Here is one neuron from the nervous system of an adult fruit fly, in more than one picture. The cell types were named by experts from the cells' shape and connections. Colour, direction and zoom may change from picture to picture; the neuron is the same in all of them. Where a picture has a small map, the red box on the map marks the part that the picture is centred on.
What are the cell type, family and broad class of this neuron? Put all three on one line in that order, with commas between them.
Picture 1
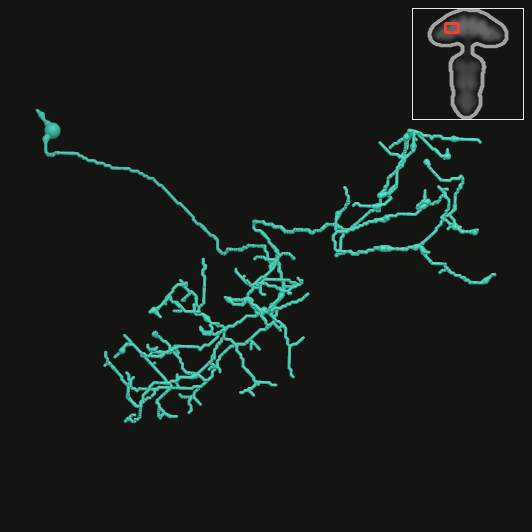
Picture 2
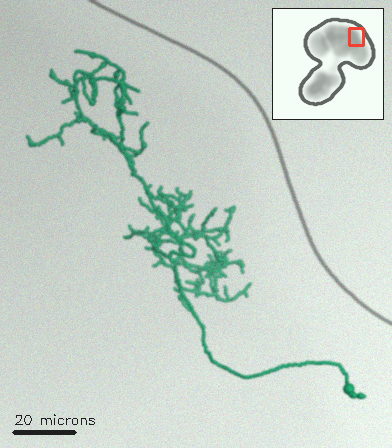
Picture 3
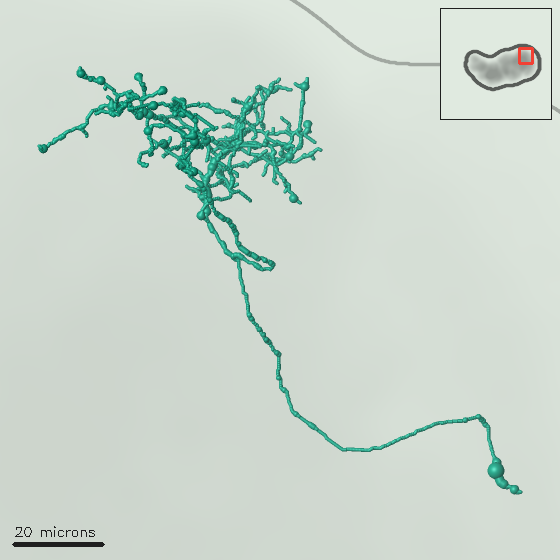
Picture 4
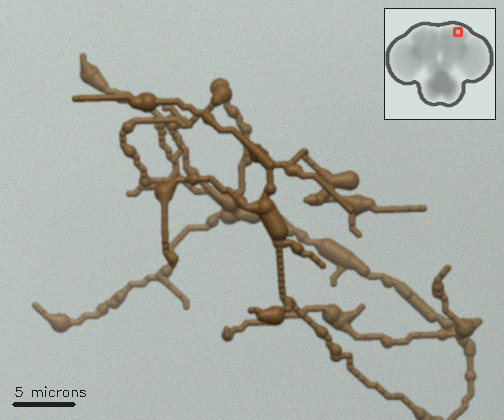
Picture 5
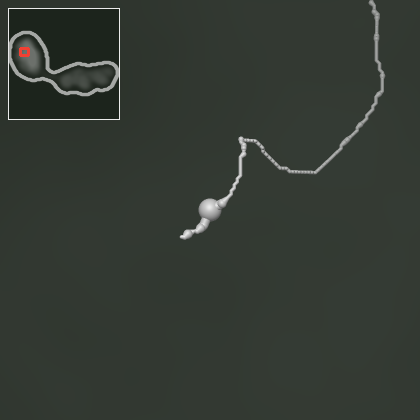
CB2053, hemilineage SLPav3, central-brain intrinsic neuron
